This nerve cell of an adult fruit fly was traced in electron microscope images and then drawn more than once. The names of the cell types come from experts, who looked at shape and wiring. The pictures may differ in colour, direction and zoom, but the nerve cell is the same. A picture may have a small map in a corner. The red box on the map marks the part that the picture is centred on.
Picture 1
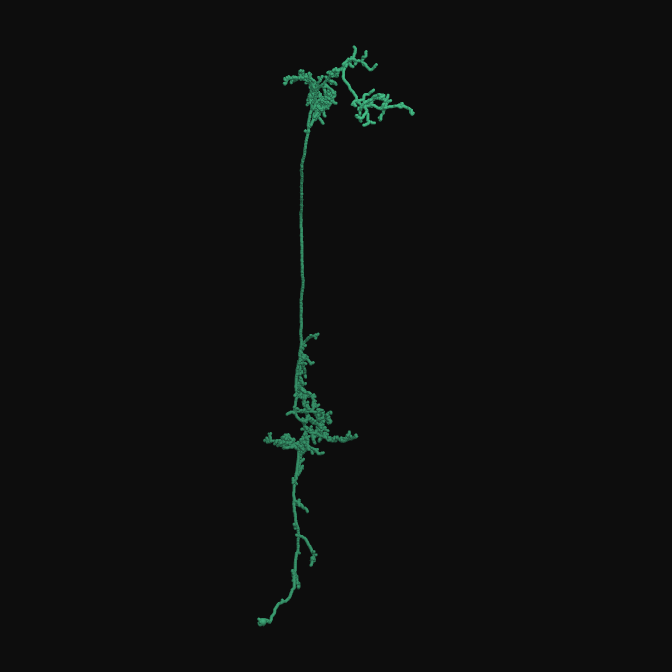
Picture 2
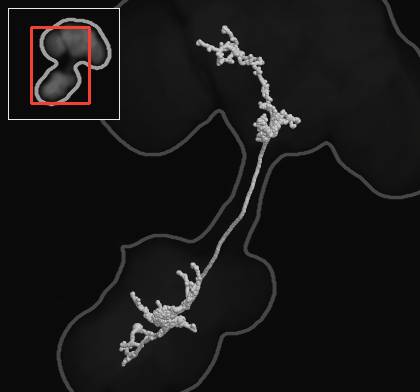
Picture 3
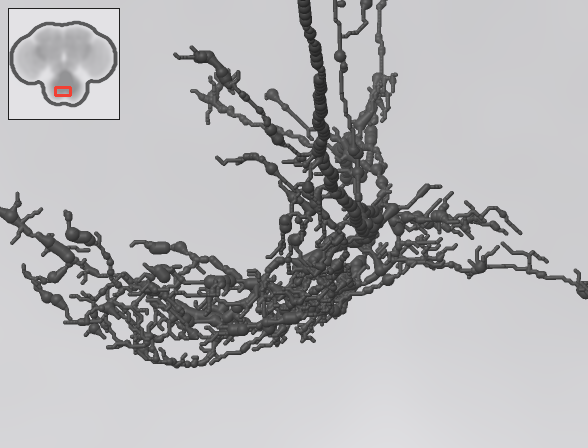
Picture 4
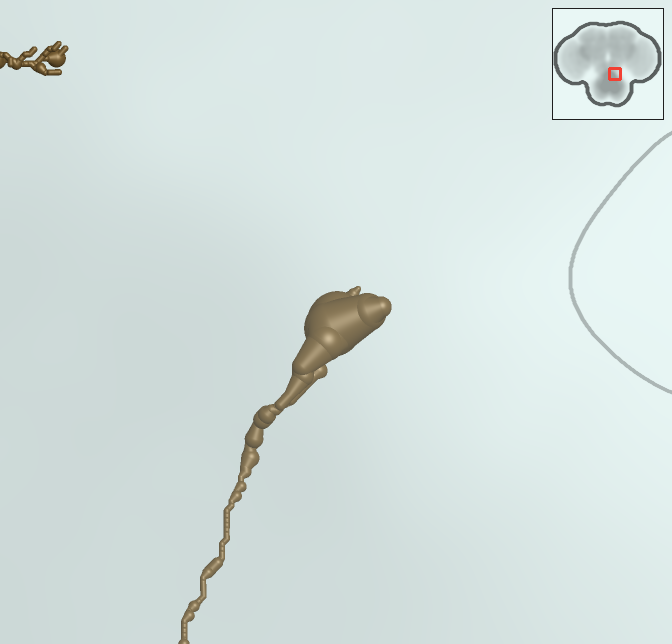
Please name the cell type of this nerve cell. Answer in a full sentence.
The cell type is AN09B023.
